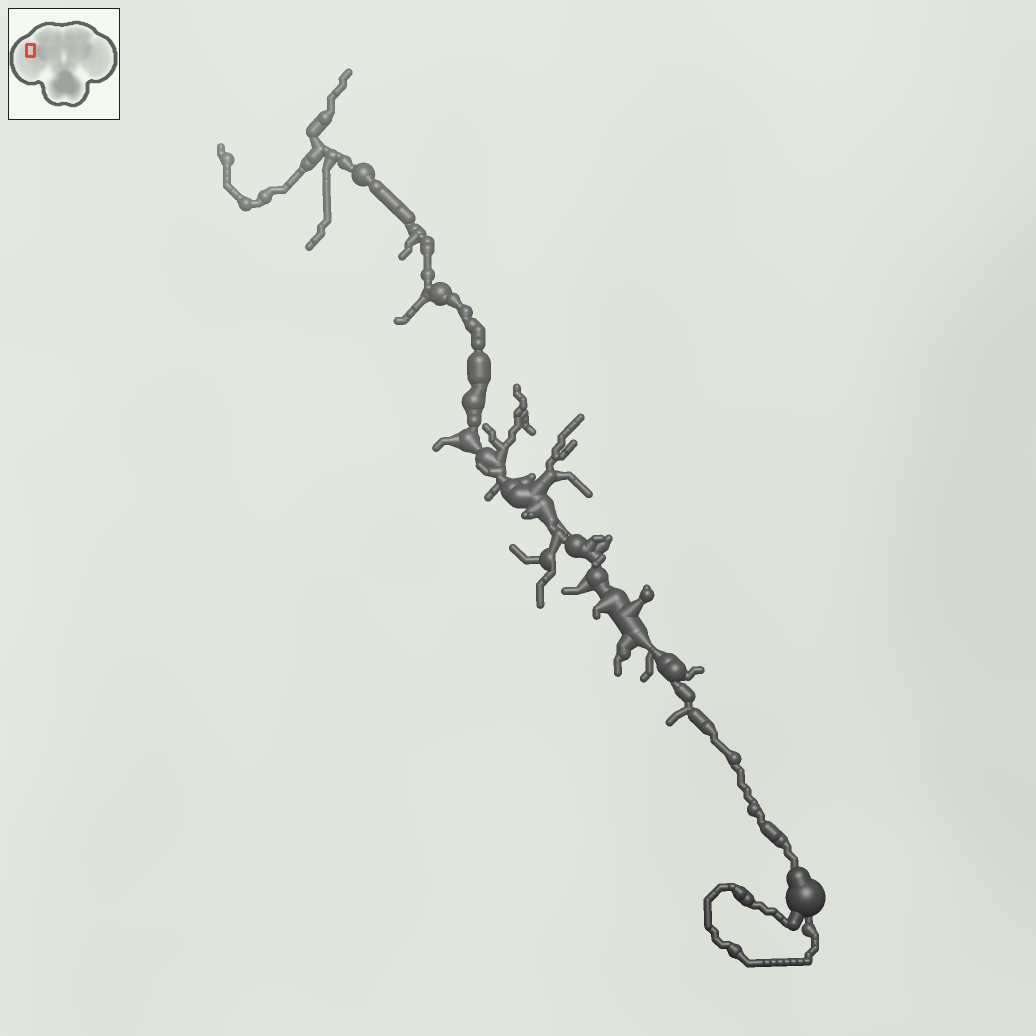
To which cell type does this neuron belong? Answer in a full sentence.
The cell type is Dm3b.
